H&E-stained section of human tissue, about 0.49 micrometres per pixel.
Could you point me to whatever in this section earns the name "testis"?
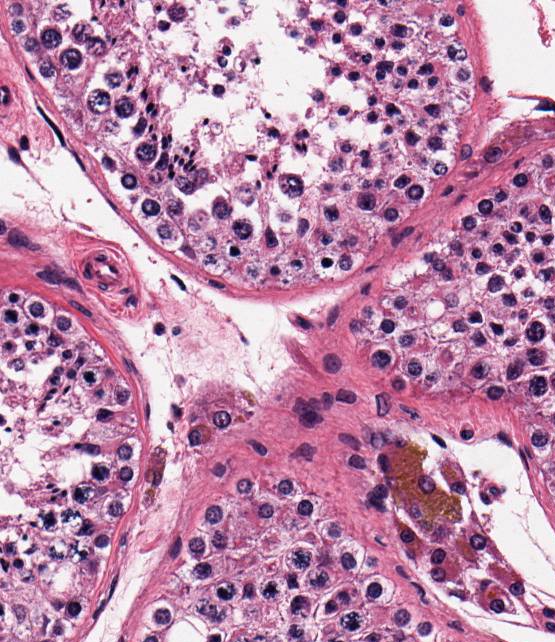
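Many layers of germ cells line the tubules of this testis, several with large round nuclei holding coarse, clumped chromatin.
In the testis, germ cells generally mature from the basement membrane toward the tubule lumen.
That order fits the upper tubule, where clusters of small, dark, elongated spermatid heads lie toward the lumen. A thin pink fibrous wall with flattened spindle-shaped nuclei bounds each tubule.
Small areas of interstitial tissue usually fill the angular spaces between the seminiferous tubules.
Accordingly, Leydig cells with abundant pink cytoplasm and round nuclei cluster between the tubules in the centre and lower part of the field.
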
